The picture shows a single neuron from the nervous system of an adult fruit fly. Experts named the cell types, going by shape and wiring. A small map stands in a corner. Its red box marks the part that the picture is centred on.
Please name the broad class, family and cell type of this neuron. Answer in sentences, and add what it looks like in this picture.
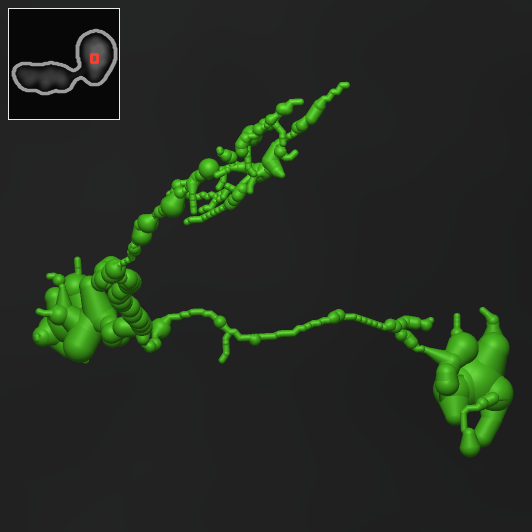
It is an optic-lobe intrinsic neuron. The family is T. It is of cell type T1. As drawn here it is wider than it is tall.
